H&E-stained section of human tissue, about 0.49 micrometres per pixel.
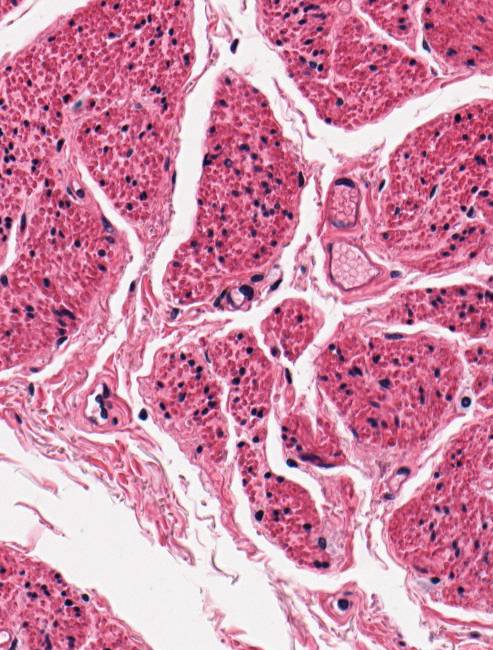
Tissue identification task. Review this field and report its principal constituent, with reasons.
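It's smooth muscle, cut across. The cells in its bundles show up as small, closely packed pink profiles.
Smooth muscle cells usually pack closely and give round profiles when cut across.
Their cytoplasm stains a strong pink, and small, round, dark nuclei sit singly throughout each bundle.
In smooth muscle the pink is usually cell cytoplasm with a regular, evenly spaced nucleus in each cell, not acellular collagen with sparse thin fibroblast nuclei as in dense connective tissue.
Between the bundles runs loose connective tissue of wavy pink fibres, broadest at the lower left.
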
